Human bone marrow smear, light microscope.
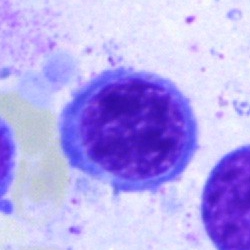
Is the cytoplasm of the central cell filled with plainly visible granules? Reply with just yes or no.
No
